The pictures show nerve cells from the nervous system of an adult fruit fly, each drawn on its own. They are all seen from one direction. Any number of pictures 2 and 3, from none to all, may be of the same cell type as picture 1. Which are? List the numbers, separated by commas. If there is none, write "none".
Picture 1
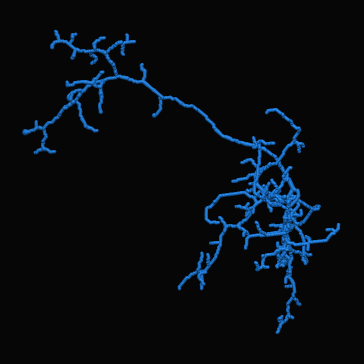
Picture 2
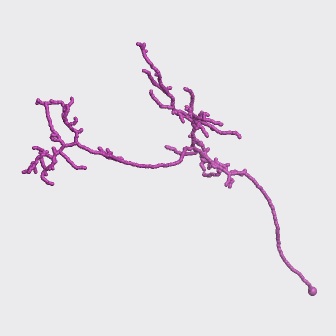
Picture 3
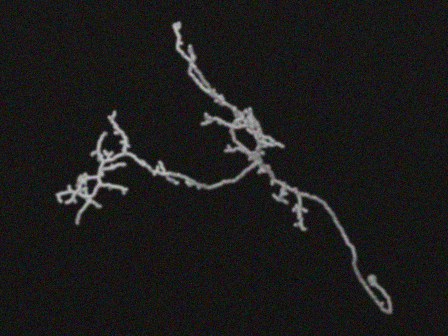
none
